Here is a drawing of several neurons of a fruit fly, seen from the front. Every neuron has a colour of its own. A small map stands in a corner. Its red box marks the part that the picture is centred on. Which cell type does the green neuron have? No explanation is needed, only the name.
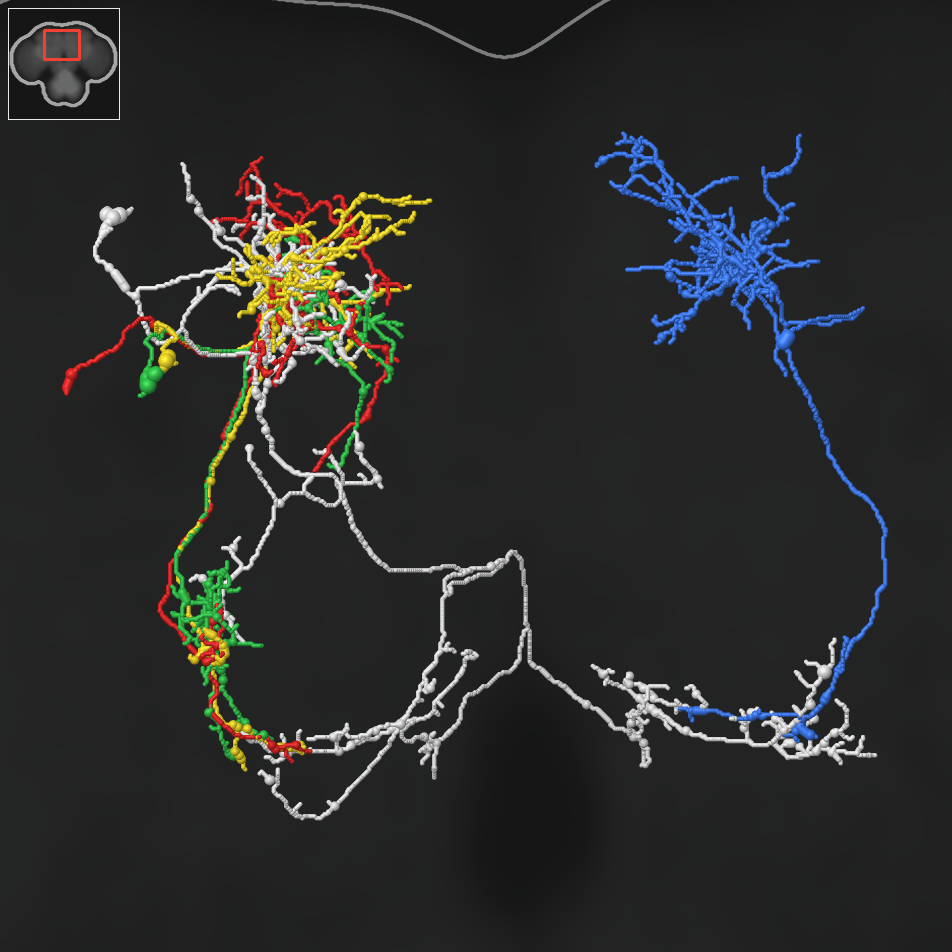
LAL034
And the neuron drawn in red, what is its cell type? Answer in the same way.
CRE018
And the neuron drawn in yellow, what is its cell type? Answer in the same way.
LAL031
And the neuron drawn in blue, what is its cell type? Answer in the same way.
SMP112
